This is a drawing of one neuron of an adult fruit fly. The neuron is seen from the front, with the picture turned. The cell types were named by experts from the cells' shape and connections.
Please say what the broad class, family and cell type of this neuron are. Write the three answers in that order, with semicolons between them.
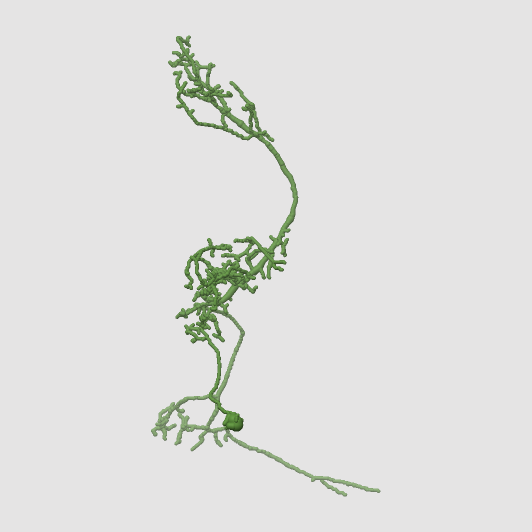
central-brain intrinsic neuron; hemilineage ALl1_ventral; M_l2PN10t19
